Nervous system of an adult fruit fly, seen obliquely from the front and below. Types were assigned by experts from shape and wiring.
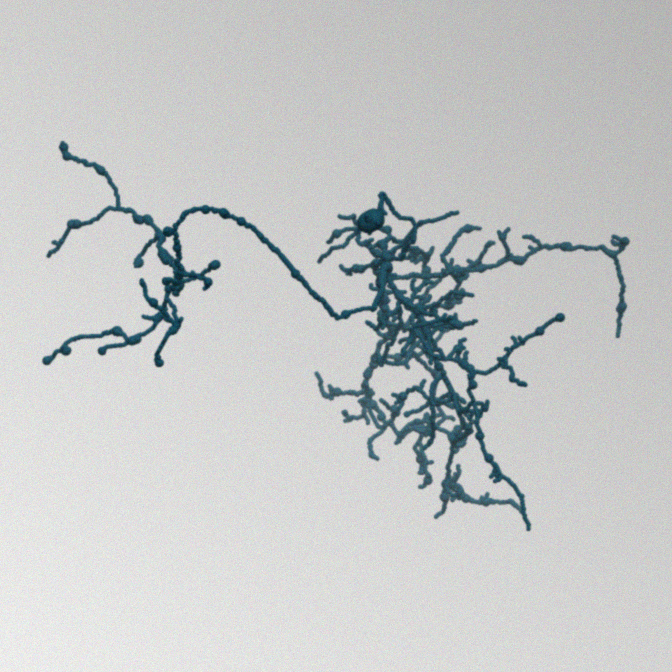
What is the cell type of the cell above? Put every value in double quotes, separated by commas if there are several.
"IN01A047"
